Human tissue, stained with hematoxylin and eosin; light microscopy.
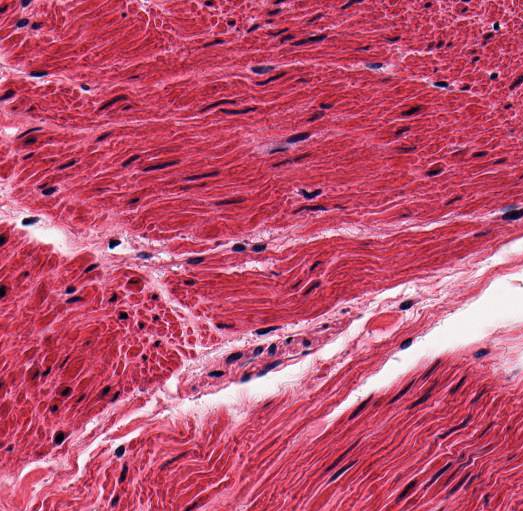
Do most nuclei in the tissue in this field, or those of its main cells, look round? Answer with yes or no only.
No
